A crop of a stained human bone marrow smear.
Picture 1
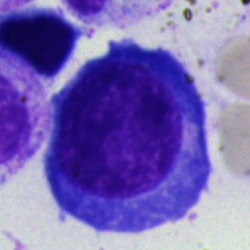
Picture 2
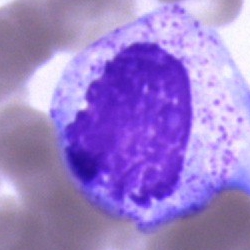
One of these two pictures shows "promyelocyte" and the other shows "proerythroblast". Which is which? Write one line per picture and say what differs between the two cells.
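In picture 1 we see a proerythroblast: No distinct granules are seen in the cytoplasm.
In picture 2 we see a promyelocyte: Small purple-red granules are scattered through the cytoplasm.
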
